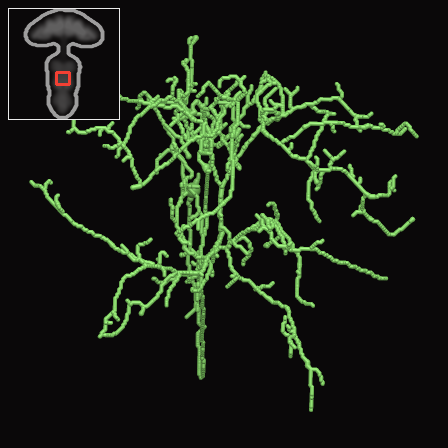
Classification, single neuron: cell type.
IN00A039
